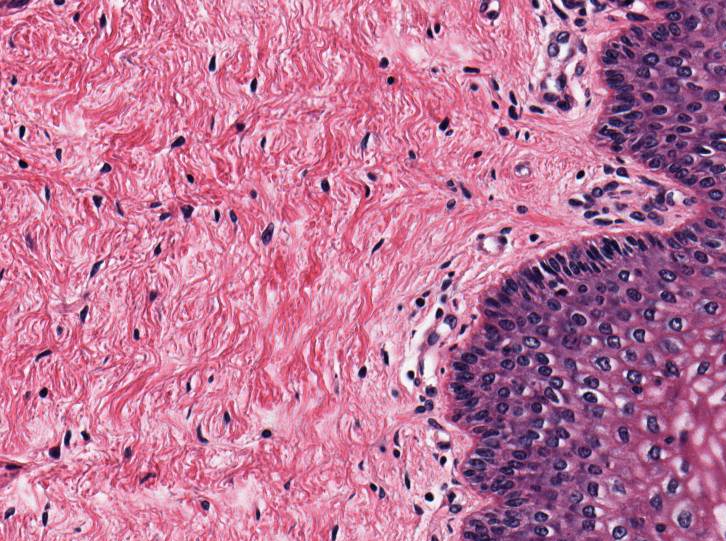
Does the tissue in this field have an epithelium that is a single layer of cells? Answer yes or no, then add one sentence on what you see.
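No. The epithelium is stratified, made of many layers of polygonal cells with round to oval nuclei.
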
